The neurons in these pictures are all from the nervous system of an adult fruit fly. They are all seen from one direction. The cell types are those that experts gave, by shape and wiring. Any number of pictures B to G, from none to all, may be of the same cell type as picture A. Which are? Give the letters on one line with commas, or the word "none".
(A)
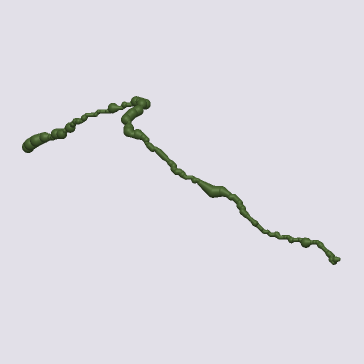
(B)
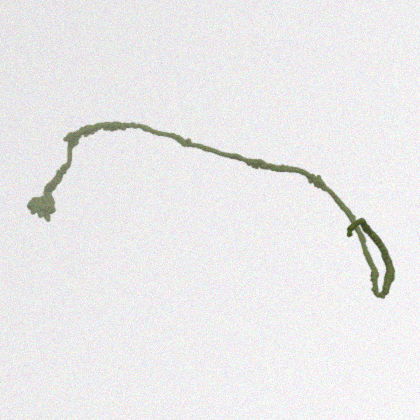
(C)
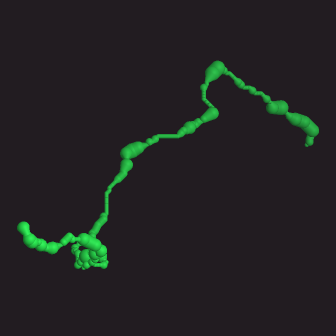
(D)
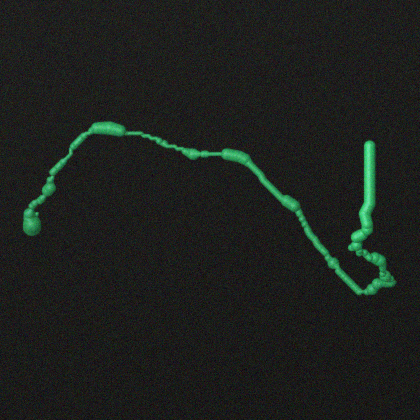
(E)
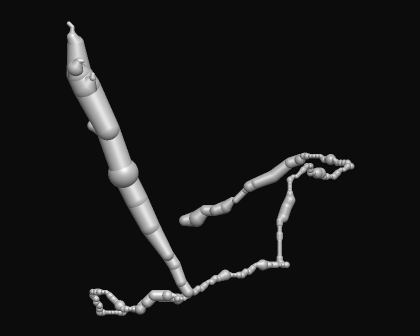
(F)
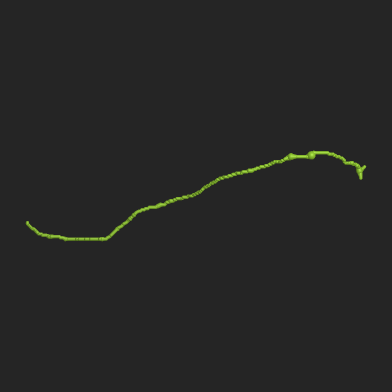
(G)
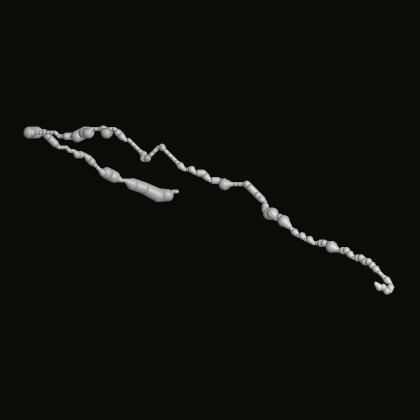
C, F, G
